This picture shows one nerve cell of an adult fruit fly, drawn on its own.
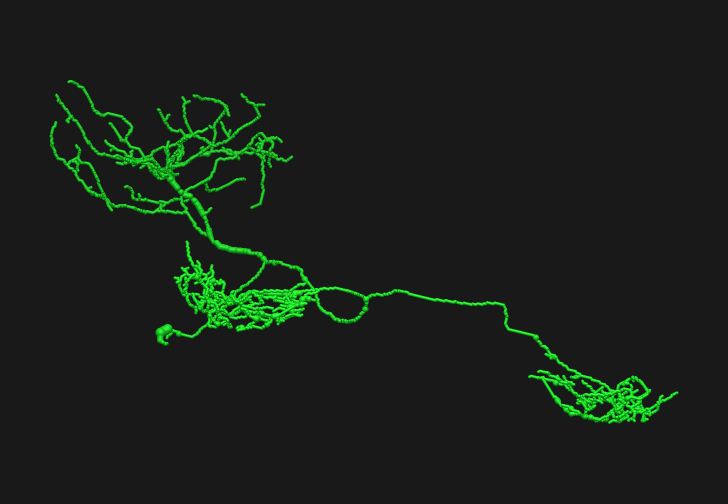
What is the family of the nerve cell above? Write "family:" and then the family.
family: class DAN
